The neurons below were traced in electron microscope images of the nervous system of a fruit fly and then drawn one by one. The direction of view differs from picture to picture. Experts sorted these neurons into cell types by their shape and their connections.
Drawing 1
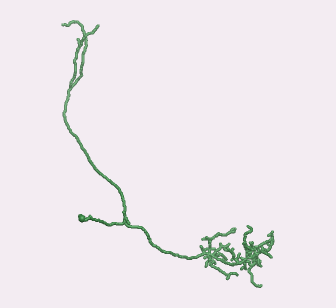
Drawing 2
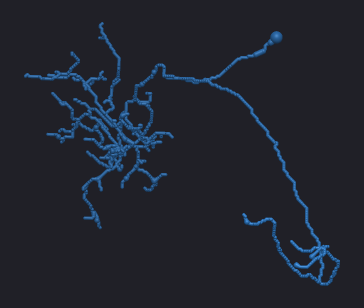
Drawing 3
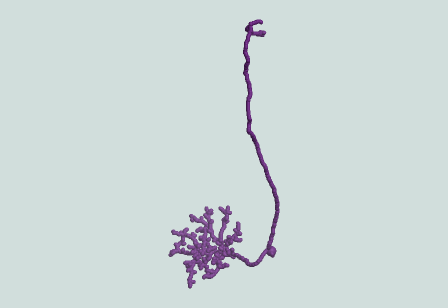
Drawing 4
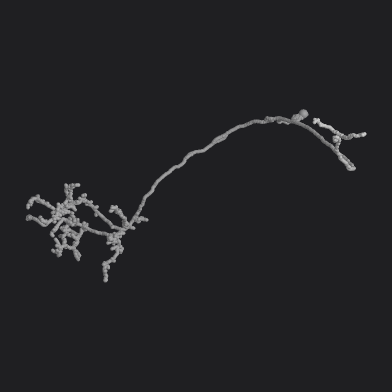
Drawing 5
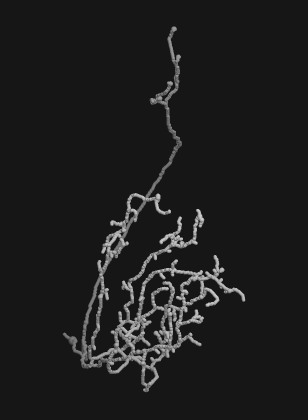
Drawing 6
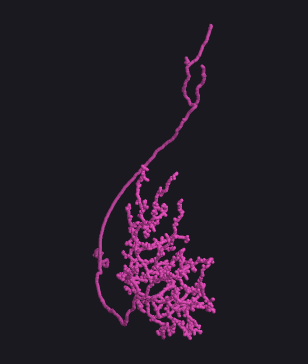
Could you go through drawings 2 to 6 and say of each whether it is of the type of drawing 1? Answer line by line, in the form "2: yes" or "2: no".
2: yes
3: no
4: yes
5: yes
6: no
